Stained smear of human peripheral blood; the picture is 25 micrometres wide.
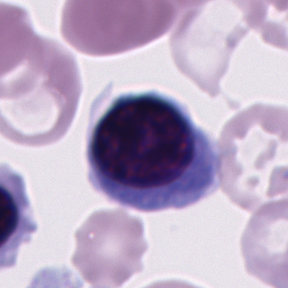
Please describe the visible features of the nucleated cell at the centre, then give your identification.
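Look how dark that nucleus stains: the chromatin is dense, coarsely clumped and very dark purple, with no nucleoli to be seen. The cytoplasm has no visible vacuoles, and its rim is widest at the lower right. It's a normoblast.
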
